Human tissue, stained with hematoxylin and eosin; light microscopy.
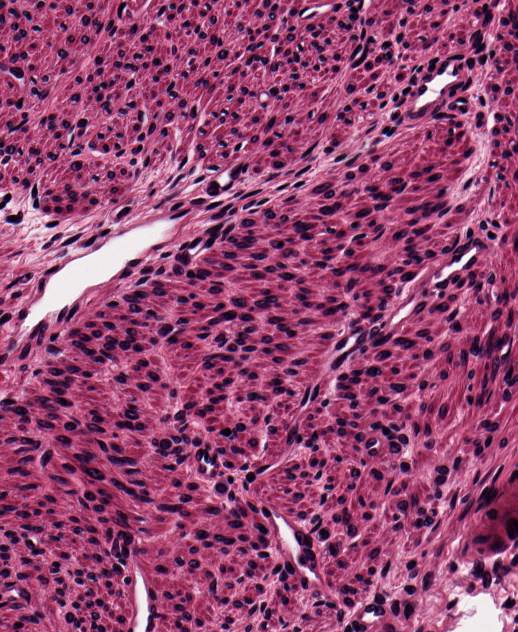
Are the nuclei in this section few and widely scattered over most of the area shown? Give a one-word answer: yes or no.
No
